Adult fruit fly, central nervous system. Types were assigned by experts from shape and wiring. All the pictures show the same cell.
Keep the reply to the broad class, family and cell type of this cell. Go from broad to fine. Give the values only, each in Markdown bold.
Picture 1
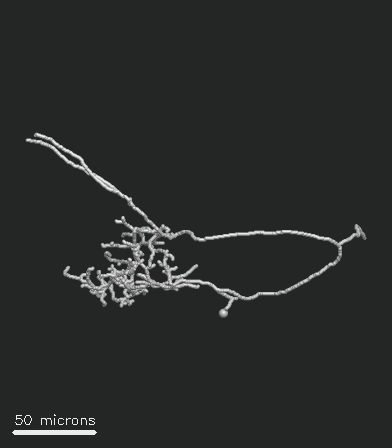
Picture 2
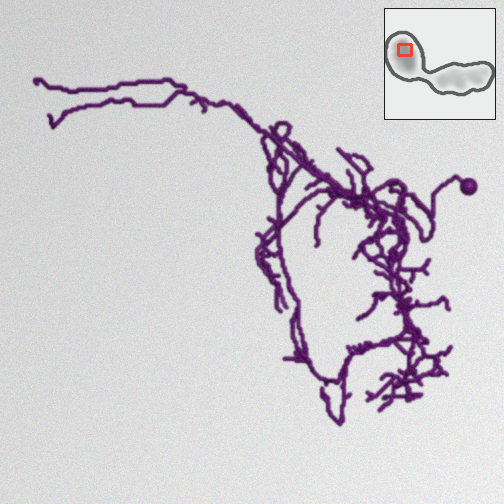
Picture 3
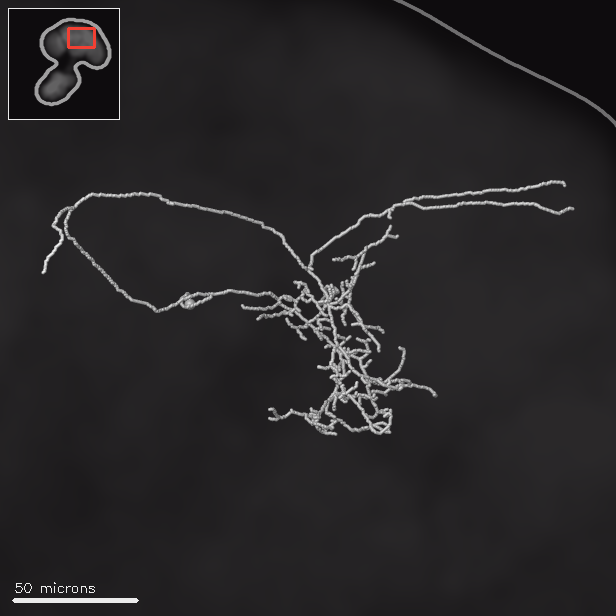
**central-brain intrinsic neuron**, **hemilineage DM1_dorsal**, **CB4071**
